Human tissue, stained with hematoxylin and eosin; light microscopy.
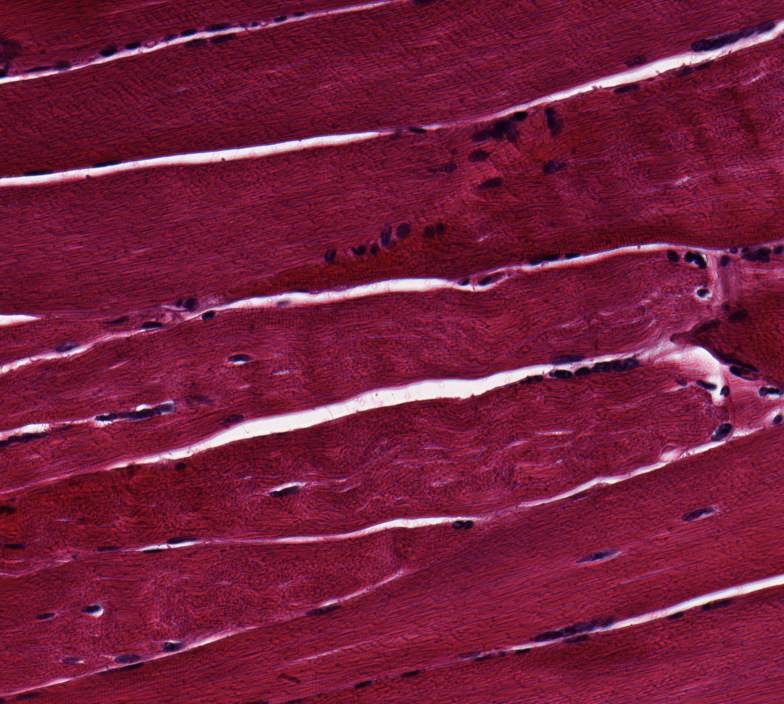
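skeletal muscle in a haematoxylin and eosin stained section. Look at where the nuclei sit: at the edges of the fibres, along their borders, not in the centres. Each is dark, flattened and elongated along the fibre length. The fibre cytoplasm stains deep pink-red across the field, and fine lengthwise lines give it a fibrillar texture.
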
